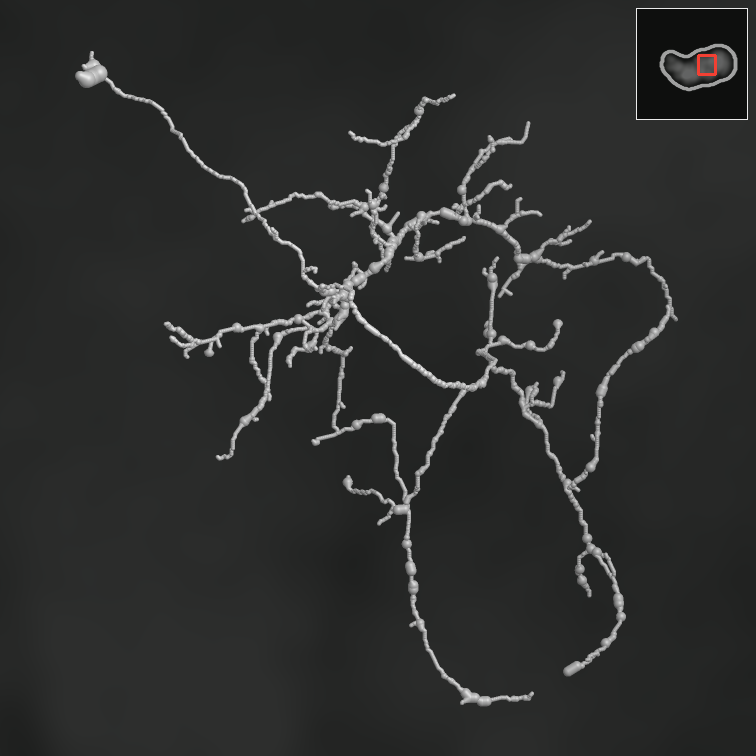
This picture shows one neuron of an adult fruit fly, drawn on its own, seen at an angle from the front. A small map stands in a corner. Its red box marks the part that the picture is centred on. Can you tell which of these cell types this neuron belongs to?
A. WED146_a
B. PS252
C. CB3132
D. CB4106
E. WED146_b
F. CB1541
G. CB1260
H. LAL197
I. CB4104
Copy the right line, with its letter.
G. CB1260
